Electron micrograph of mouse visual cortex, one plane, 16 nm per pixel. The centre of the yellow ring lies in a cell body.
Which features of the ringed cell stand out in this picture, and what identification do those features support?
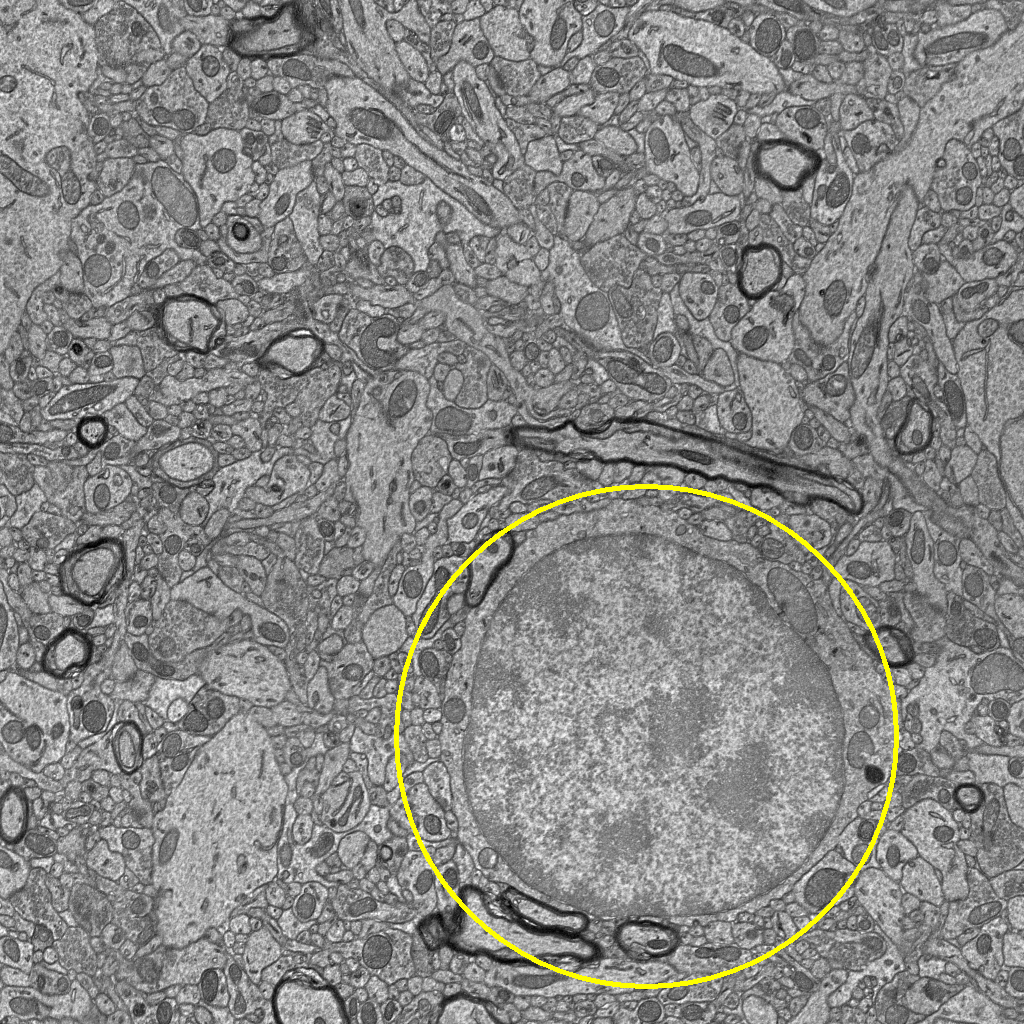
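Nucleus nearly round, whole in this plane, filling most of the cell body. Envelope smooth; no folds or indentations. No distinct nucleolus in this section. Cytoplasm: no stacked cisterns of rough endoplasmic reticulum visible. Cell: oligodendrocyte.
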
